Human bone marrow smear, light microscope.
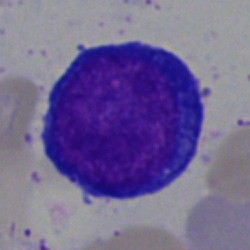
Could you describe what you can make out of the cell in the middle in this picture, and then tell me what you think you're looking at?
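First, the cytoplasm: it forms only a thin rim around the nucleus, is a deep blue, and shows no granules. Second, the surroundings: small purple specks are scattered over the background around the cell. Last, the name: the cell in the middle is a proerythroblast.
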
